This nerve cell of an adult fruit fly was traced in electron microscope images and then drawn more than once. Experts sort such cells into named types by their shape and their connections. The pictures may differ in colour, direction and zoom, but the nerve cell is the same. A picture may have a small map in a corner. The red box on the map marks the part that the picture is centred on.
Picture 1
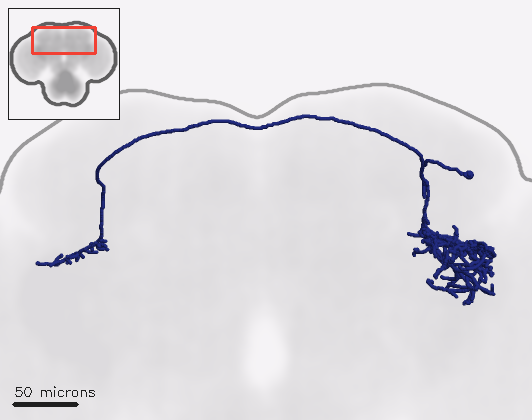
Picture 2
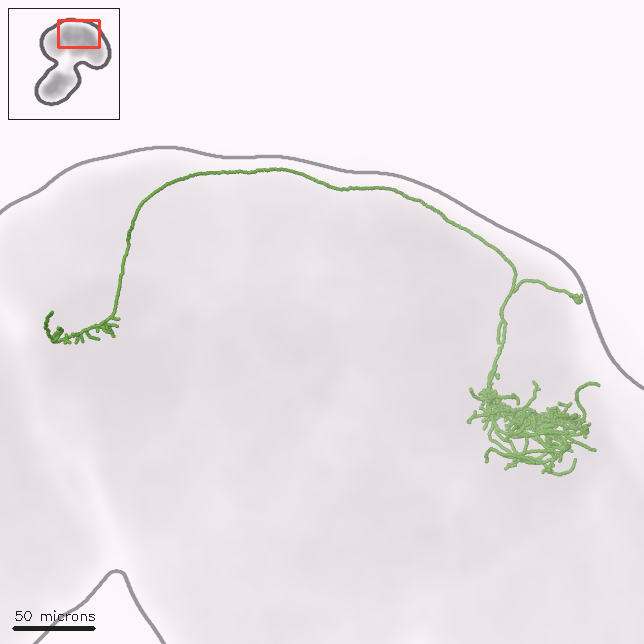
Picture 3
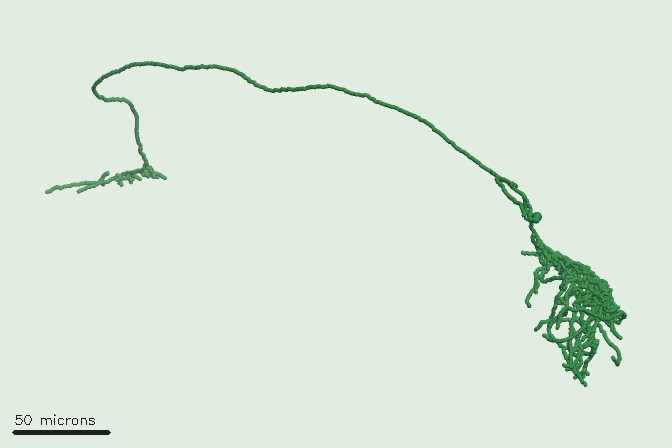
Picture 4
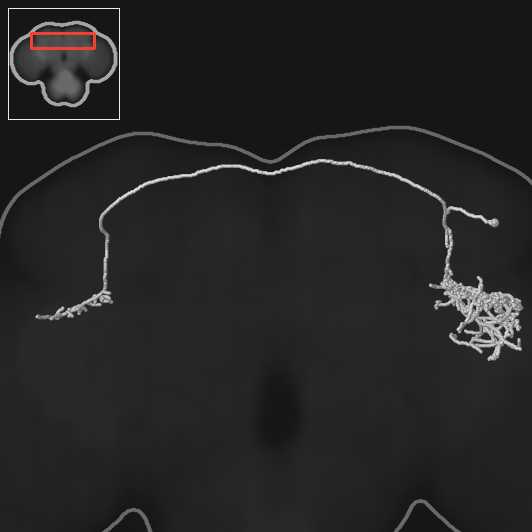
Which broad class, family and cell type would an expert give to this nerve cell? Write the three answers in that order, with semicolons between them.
central-brain intrinsic neuron; hemilineage VLPd&p1_dorsal; PVLP007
